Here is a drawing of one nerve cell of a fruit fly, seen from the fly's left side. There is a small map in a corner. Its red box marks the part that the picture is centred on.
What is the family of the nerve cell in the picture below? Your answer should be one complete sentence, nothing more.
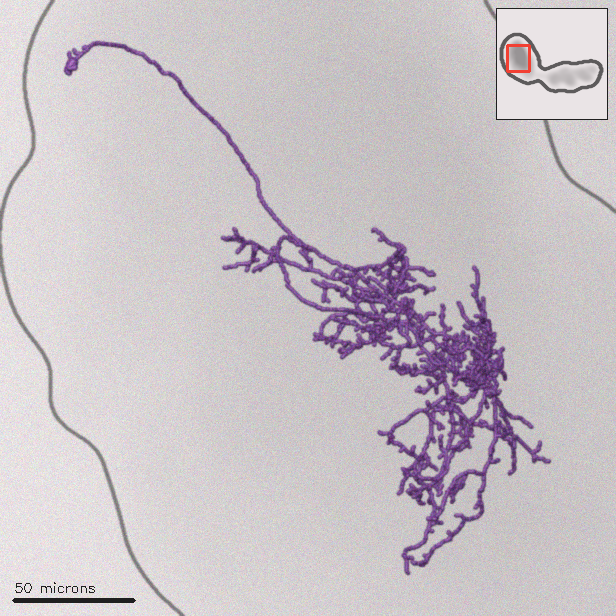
This nerve cell has hemilineage AOTUv1_ventral as its family.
